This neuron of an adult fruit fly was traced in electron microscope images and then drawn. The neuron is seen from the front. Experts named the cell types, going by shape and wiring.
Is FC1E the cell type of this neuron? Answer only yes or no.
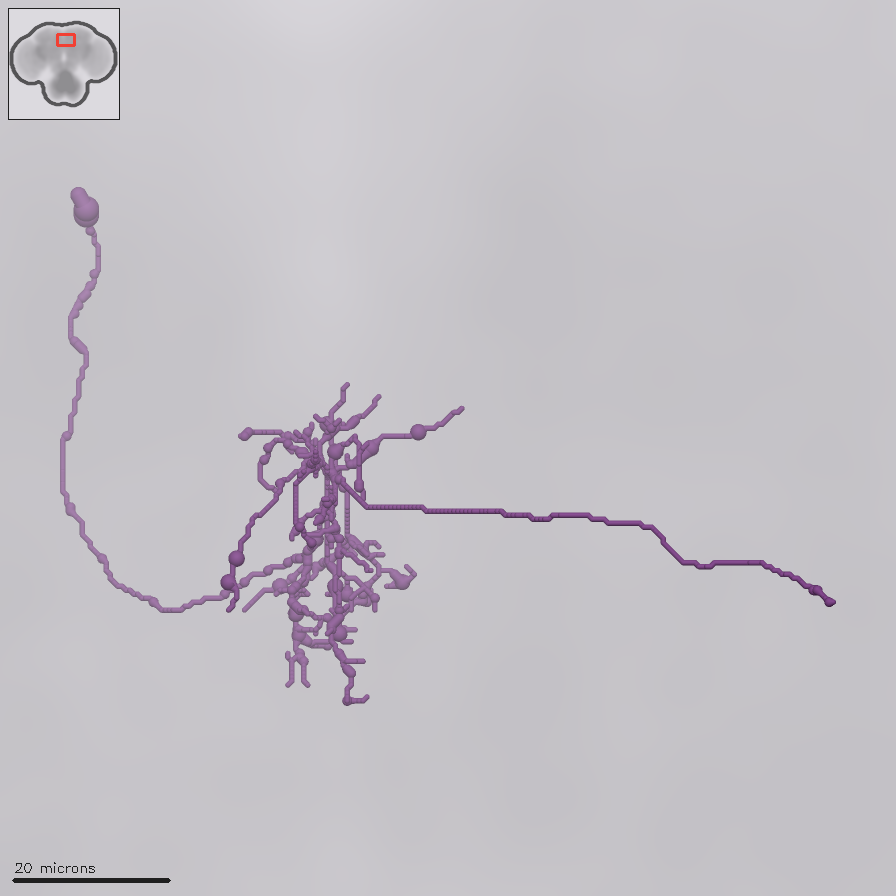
no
